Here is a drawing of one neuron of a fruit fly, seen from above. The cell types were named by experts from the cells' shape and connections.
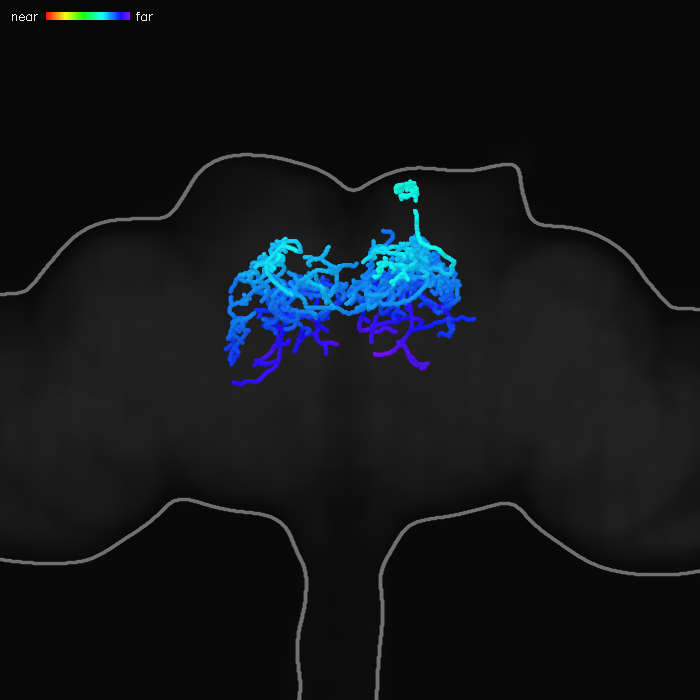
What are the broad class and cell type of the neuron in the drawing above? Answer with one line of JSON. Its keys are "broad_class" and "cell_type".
{"broad_class": "central-brain intrinsic neuron", "cell_type": "GNG060"}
